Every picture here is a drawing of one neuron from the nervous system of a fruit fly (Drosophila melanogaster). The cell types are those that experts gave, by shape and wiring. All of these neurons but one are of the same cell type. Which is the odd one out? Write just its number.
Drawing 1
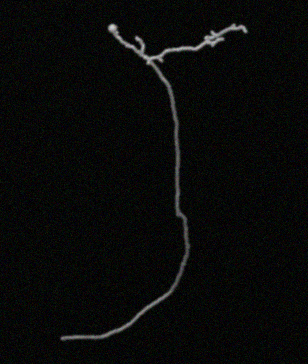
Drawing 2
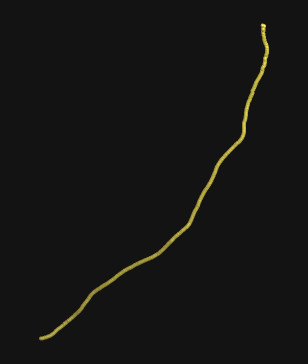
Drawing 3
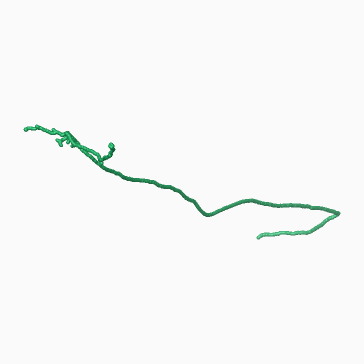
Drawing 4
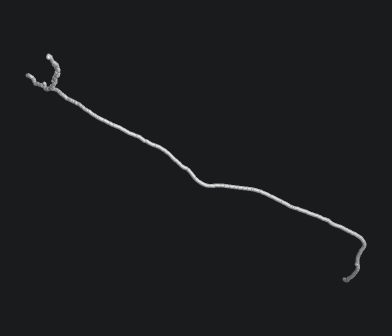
2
